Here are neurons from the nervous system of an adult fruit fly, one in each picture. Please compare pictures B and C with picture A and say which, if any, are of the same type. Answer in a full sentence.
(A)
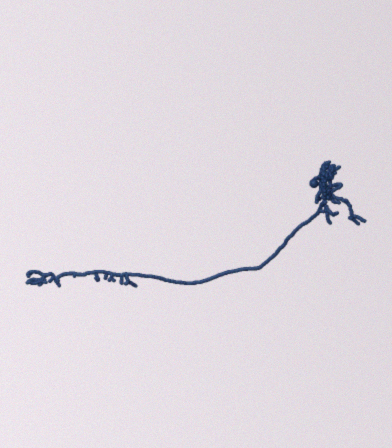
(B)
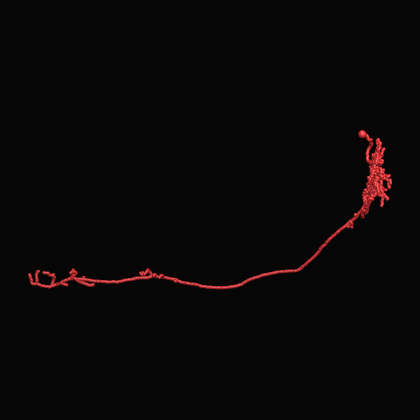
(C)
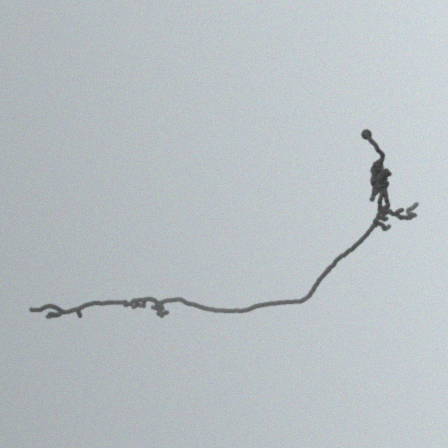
Picture C is of the same cell type.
